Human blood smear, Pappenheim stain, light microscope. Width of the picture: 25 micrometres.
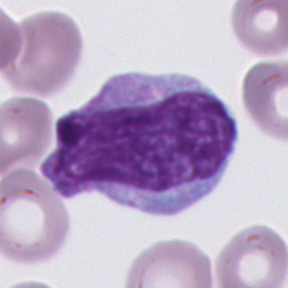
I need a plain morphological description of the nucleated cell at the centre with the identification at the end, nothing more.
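Outline irregular and wavy, not smoothly round. Nucleus elongated along the long axis of the cell, side to side. Darker fold at its left end, where the nucleus appears turned over on itself. No distinct nucleolus. Atypical promyelocyte.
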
